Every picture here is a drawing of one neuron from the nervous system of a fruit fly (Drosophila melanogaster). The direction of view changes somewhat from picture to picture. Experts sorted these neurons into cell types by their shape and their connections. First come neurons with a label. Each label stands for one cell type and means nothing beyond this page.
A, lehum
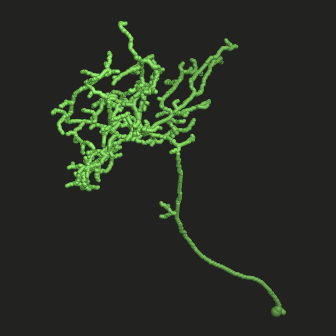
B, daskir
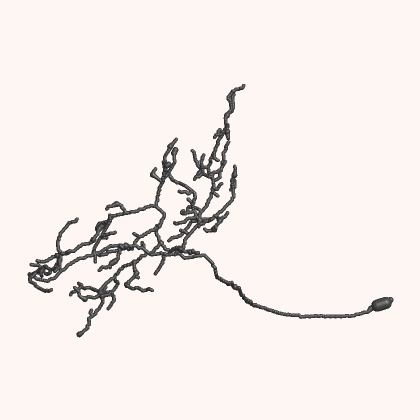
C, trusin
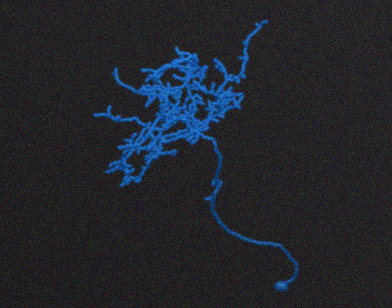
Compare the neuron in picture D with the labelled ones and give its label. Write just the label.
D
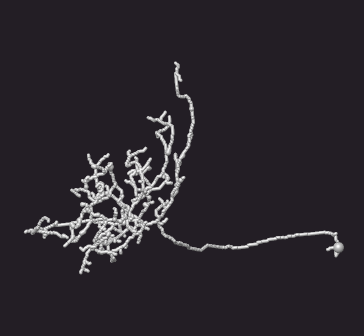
trusin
